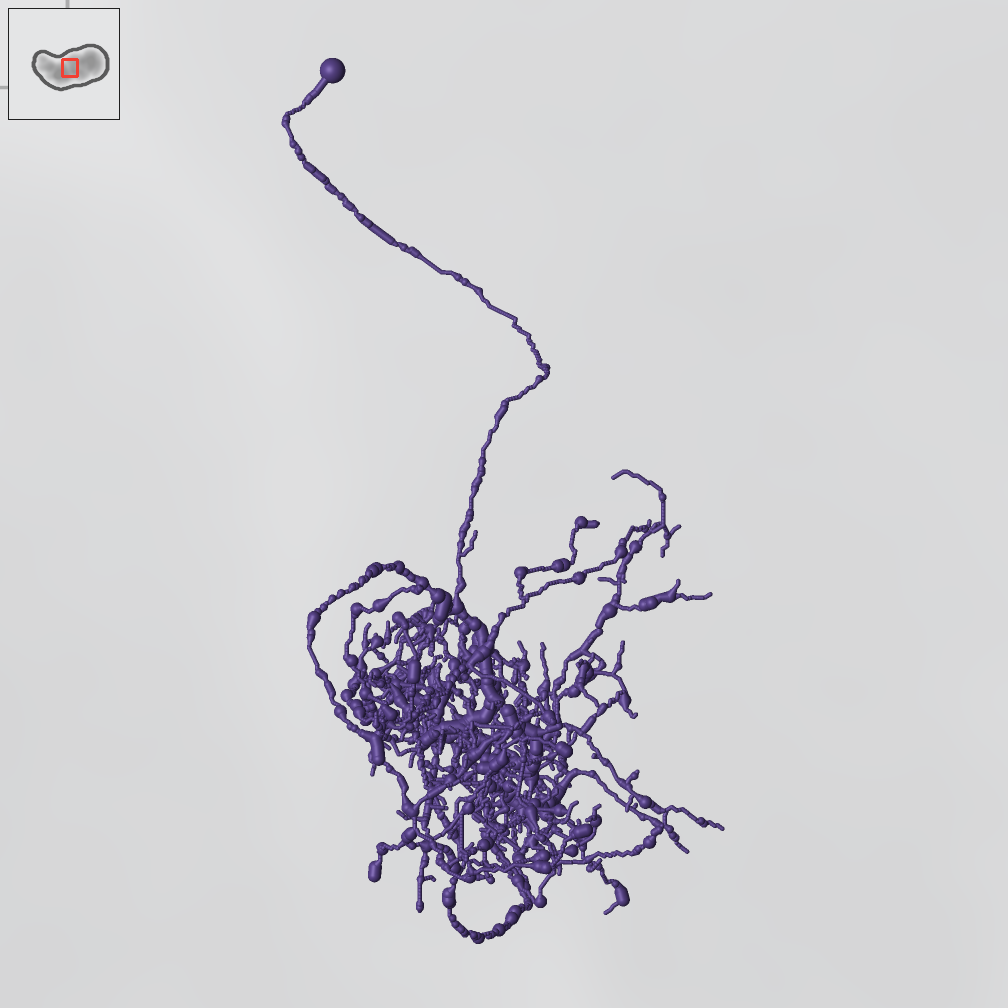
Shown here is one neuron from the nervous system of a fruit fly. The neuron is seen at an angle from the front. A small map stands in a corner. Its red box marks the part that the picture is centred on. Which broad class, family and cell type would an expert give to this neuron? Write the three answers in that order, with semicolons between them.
central-brain intrinsic neuron; hemilineage VLPp&l1_anterior; PVLP097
